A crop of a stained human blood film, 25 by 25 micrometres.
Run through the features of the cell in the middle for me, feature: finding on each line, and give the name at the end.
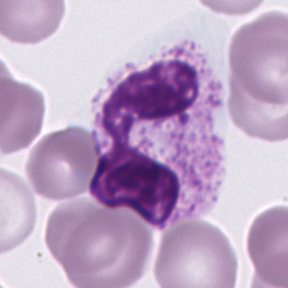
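Size: about 17 by 12 micrometres
Nucleus: about 50% of the cell's area, lying toward the left
Chromatin: dark purple, coarsely clumped
Granules: many, small, pink-violet, filling the cytoplasm
Granule form: distinct separate dots, not a fine haze
Cytoplasm between granules: pale, not blue
Name: segmented neutrophil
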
